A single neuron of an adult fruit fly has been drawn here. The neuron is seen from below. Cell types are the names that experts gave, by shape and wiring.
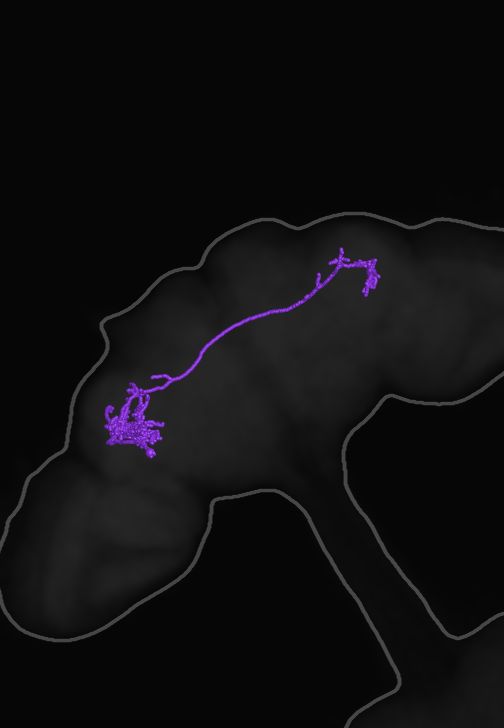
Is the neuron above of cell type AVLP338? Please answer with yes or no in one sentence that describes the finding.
Yes, the neuron is of the cell type AVLP338.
